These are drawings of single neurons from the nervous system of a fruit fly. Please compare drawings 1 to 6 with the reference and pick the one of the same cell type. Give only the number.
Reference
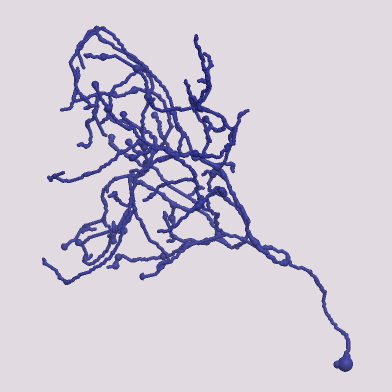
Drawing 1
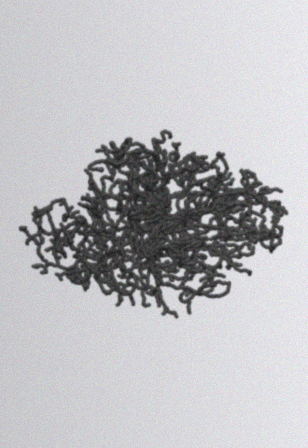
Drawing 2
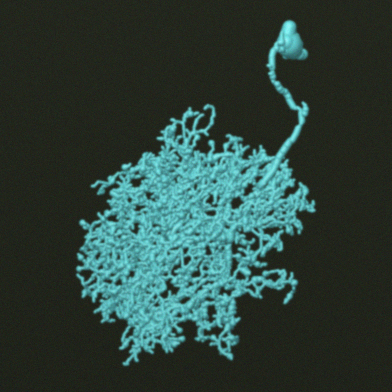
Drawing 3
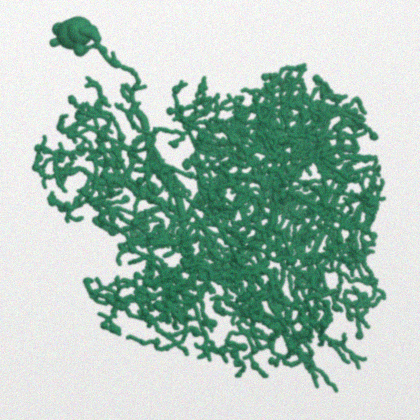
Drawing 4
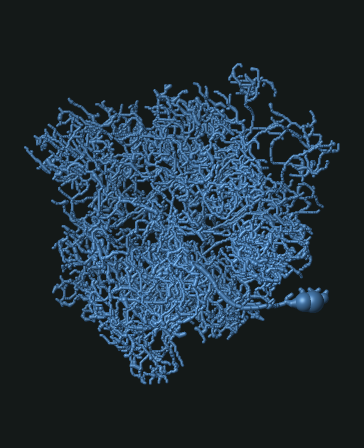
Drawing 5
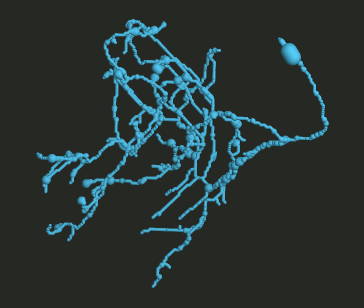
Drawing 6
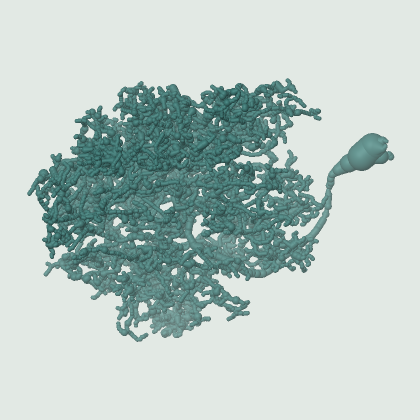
5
